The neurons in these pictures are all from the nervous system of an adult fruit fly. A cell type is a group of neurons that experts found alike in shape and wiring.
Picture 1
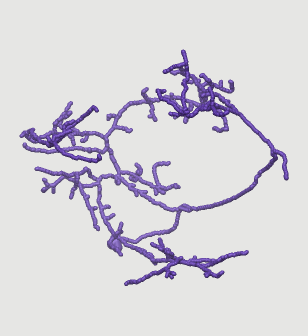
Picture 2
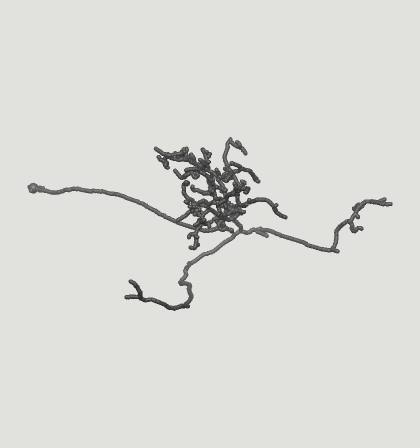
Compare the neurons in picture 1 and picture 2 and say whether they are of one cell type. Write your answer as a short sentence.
They are of different cell types.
